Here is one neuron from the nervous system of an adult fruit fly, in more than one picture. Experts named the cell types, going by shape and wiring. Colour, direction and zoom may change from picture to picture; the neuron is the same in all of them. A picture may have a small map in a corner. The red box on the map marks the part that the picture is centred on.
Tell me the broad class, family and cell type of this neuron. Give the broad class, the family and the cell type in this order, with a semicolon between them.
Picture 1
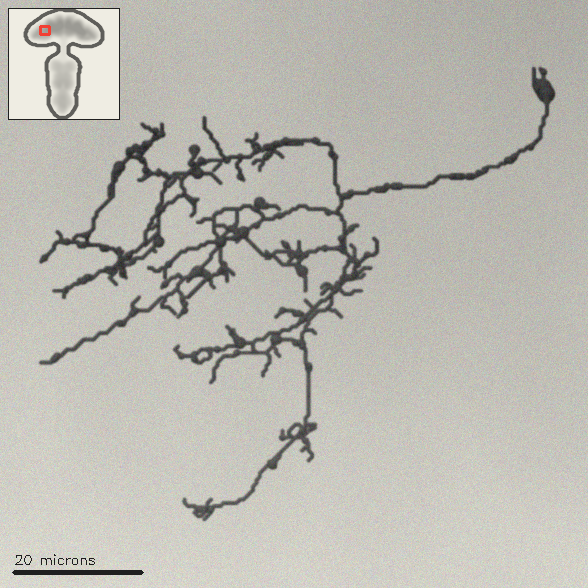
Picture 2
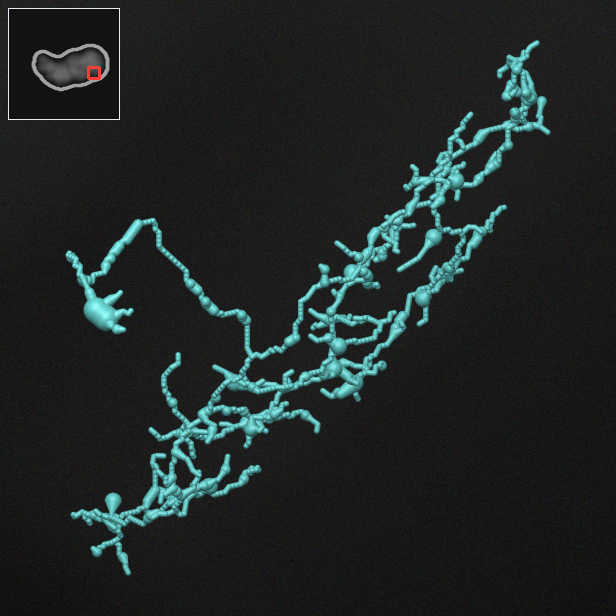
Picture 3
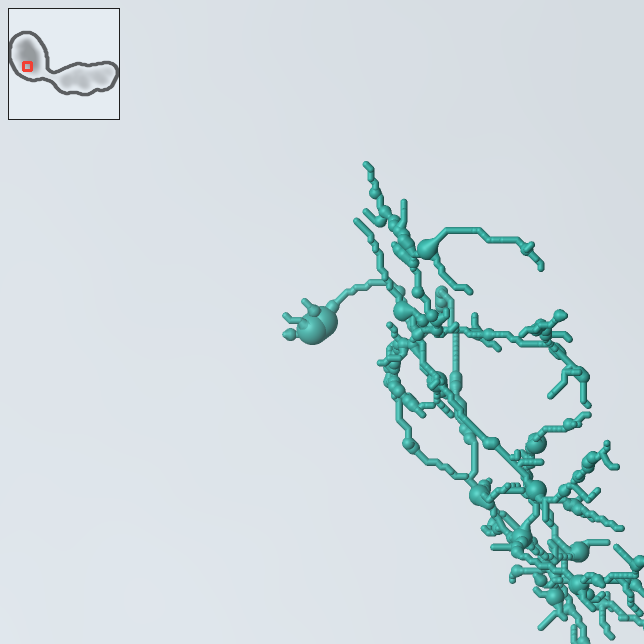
optic-lobe intrinsic neuron; Cm; Cm15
